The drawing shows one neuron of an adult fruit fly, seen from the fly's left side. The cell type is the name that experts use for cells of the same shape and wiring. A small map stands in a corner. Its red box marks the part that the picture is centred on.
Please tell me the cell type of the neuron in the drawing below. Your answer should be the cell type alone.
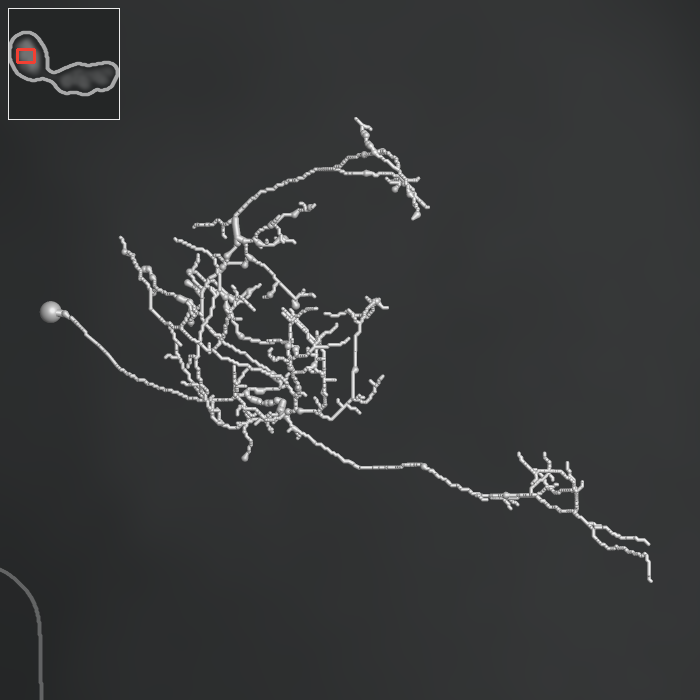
LAL049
